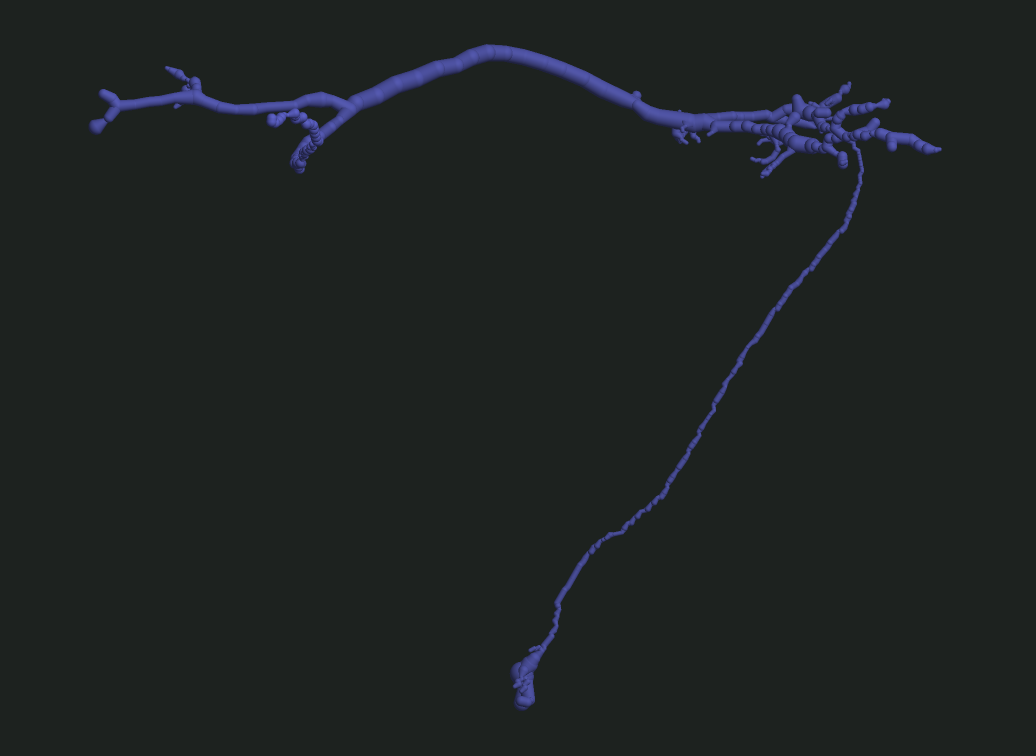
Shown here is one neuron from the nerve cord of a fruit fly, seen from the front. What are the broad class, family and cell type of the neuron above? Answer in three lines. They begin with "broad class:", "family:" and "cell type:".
broad class: nerve-cord intrinsic neuron
family: hemilineage 06A
cell type: IN06A022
